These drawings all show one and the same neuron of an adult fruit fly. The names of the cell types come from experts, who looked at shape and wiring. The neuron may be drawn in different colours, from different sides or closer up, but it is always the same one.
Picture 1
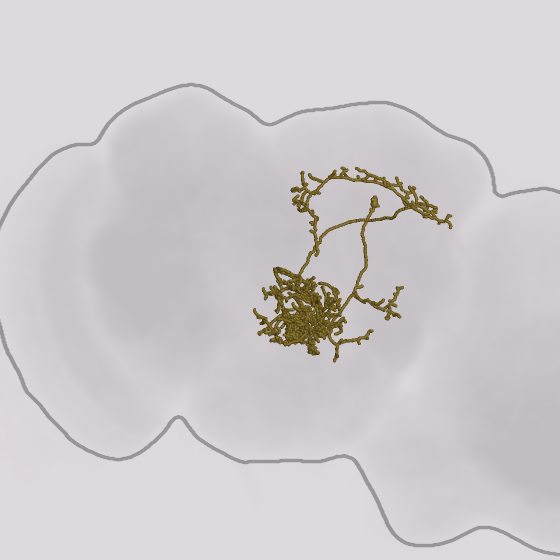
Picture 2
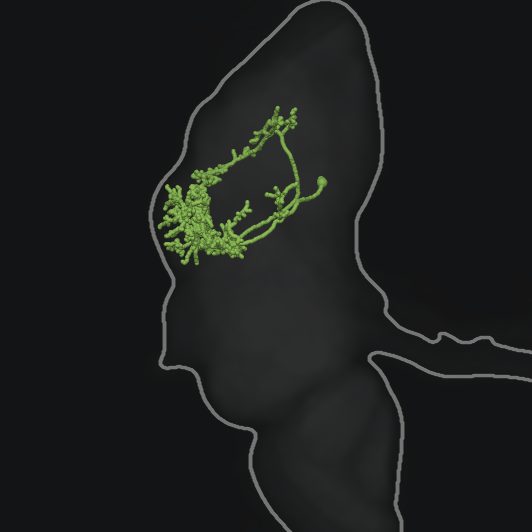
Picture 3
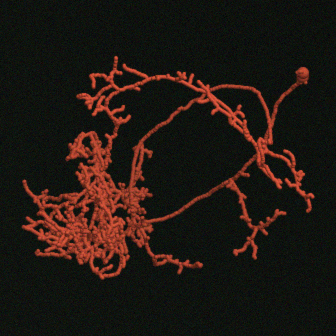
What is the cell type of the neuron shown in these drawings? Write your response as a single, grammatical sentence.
The cell type designation of this neuron is M_spPN4t9.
